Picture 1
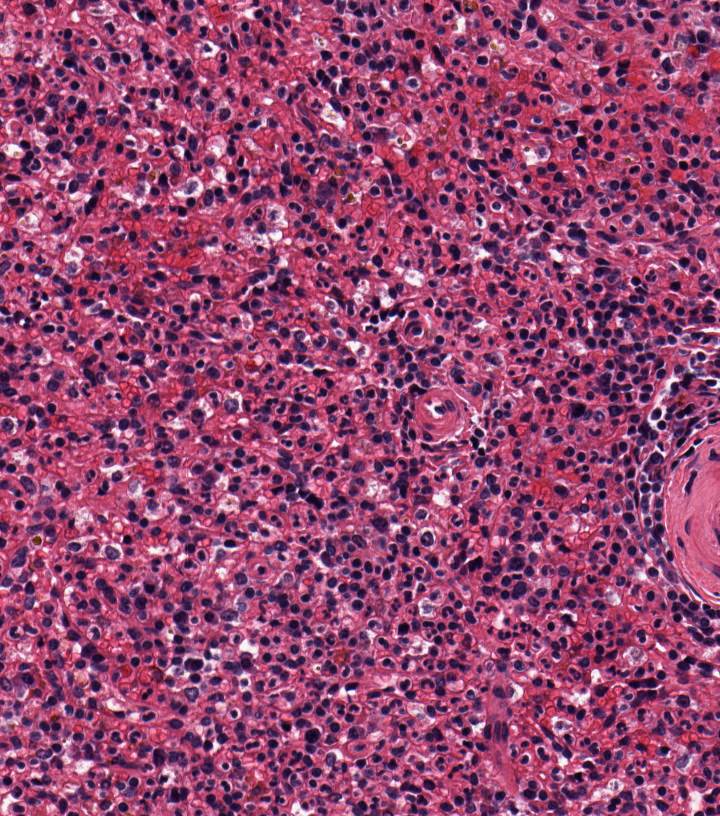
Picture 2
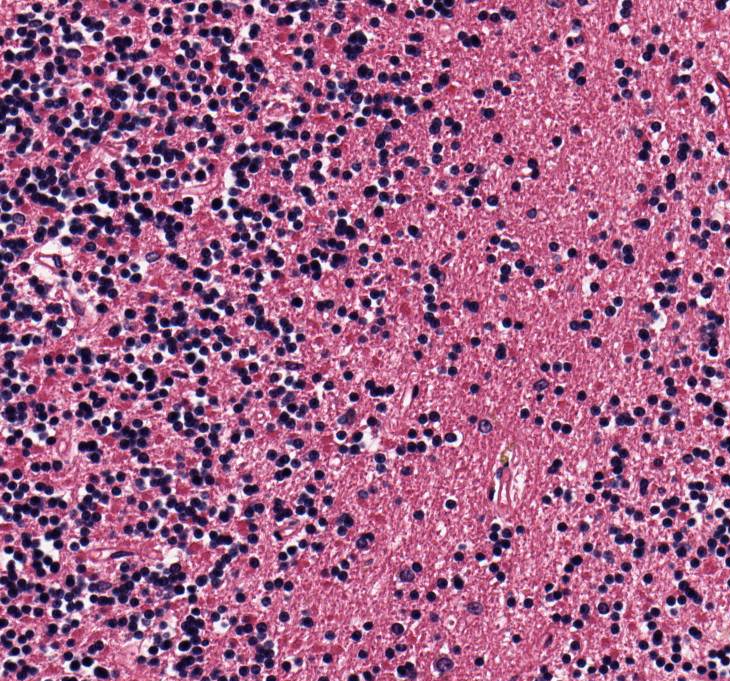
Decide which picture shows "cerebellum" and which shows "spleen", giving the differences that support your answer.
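Picture 1: spleen. Picture 2: cerebellum. Spleen: solid sheets of cells across the entire field; no glands, epithelium or fat. Abundant red blood cells between the nucleated cells throughout, giving a red background. Mixed cells: many small dark round nuclei plus larger cells with paler oval nuclei. A few small golden-brown pigment granules scattered among the cells. Cerebellum: left part crowded with closely packed nuclei, small, round and deeply dark-staining, with barely any visible cytoplasm. Right part mostly pink background with a fine fibrillary texture, not distinct cells. Nuclei there more scattered, mostly small, round and dark like those on the left, with a few larger, paler oval nuclei.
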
